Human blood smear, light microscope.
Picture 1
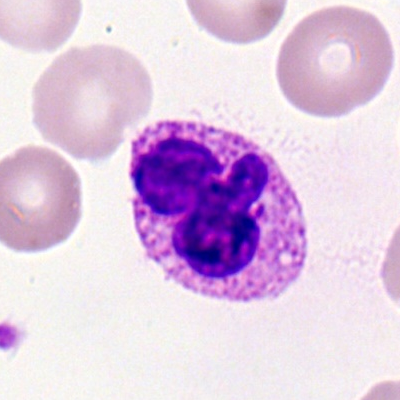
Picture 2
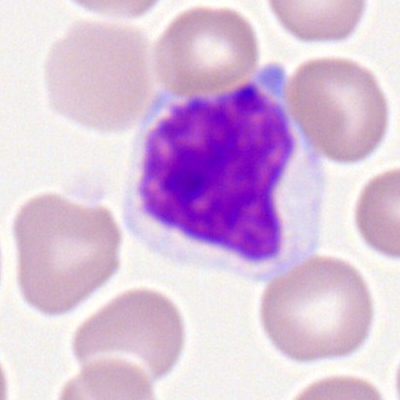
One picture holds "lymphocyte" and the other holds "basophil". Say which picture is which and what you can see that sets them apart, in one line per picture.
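In picture 1 we see a basophil: Many small pink-purple granules are spread throughout the cytoplasm.
In picture 2 we see a lymphocyte: No granules are visible in the cytoplasm.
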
